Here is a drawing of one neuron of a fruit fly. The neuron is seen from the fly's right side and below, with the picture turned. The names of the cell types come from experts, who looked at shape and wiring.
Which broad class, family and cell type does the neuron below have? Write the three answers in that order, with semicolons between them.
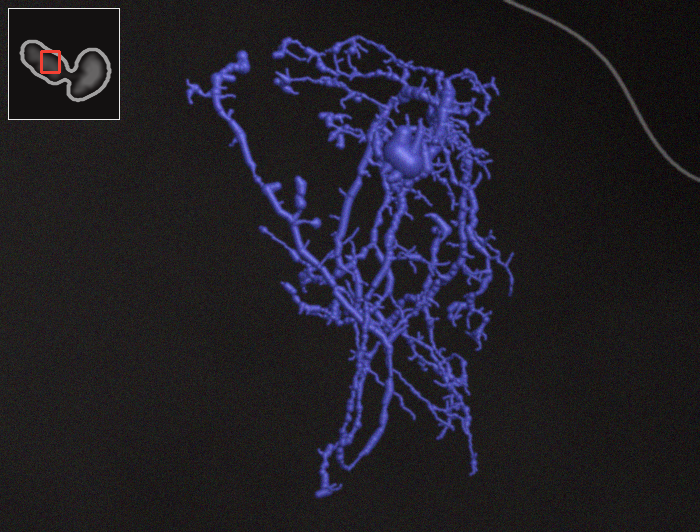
nerve-cord intrinsic neuron; hemilineage 17A; dMS2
